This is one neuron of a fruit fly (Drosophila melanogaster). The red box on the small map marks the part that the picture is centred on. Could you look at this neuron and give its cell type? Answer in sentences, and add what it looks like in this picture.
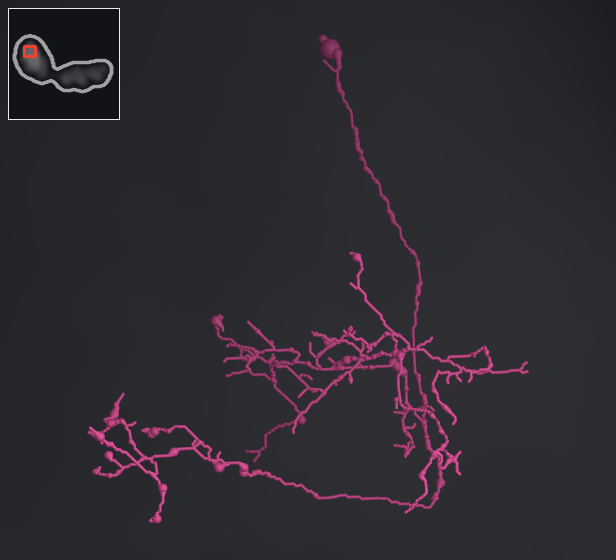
Its cell type is PVLP133. This is a central-brain intrinsic neuron. The cell body is at the top of the picture. The picture shows dozens of branch ends.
